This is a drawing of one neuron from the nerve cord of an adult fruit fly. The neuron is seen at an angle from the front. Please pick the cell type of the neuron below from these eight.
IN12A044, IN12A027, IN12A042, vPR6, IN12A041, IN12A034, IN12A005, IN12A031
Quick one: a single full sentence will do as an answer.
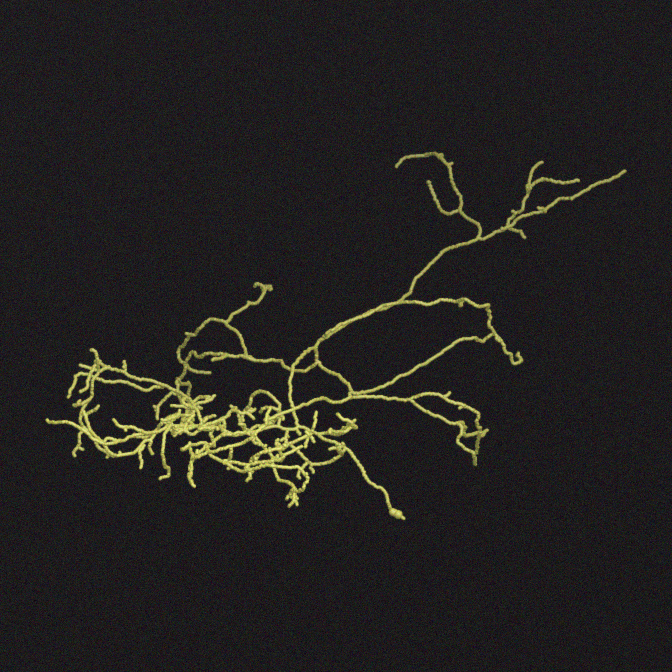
This neuron is assigned to the cell type IN12A027.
